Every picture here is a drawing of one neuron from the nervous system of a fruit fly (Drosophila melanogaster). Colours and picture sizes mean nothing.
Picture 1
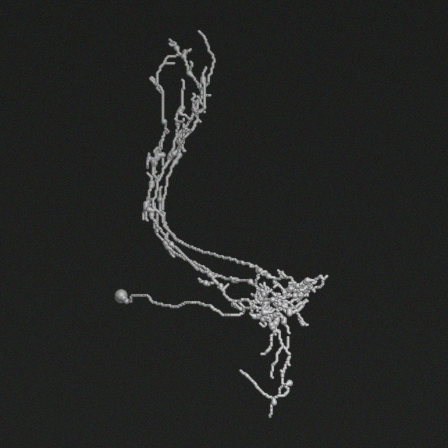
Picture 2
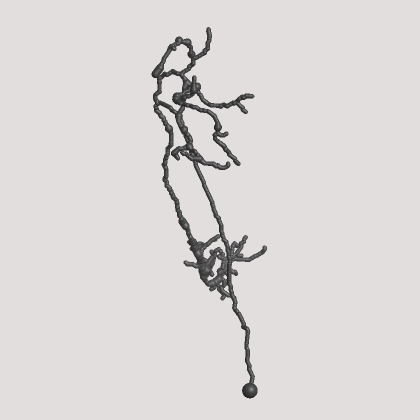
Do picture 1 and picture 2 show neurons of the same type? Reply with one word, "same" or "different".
different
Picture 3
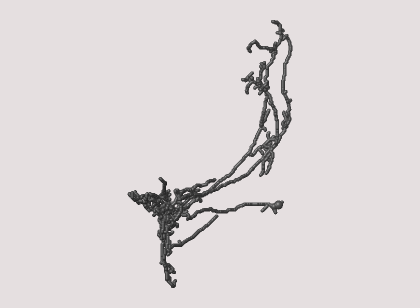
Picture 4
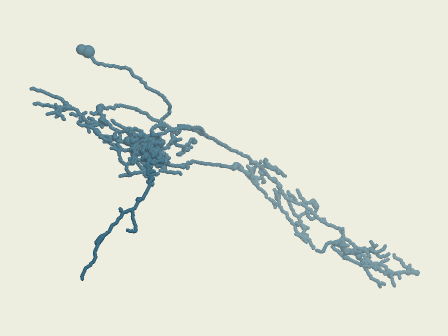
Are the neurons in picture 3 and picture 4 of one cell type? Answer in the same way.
same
